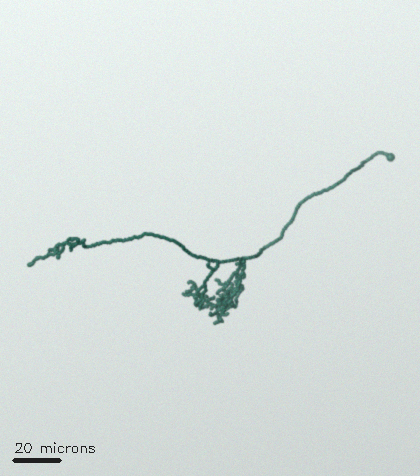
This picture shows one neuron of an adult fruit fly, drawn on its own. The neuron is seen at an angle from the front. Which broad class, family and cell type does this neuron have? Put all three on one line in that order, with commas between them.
central-brain intrinsic neuron, class CX, FC1E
